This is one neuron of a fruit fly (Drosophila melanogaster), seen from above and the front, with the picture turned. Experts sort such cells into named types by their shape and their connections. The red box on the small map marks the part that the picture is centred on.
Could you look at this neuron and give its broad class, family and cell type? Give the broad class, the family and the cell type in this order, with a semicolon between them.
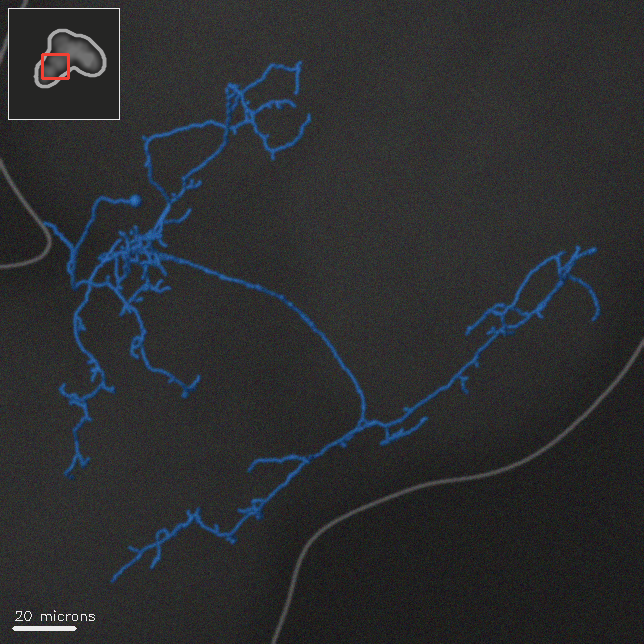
nerve-cord intrinsic neuron; hemilineage 19B; IN19B066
